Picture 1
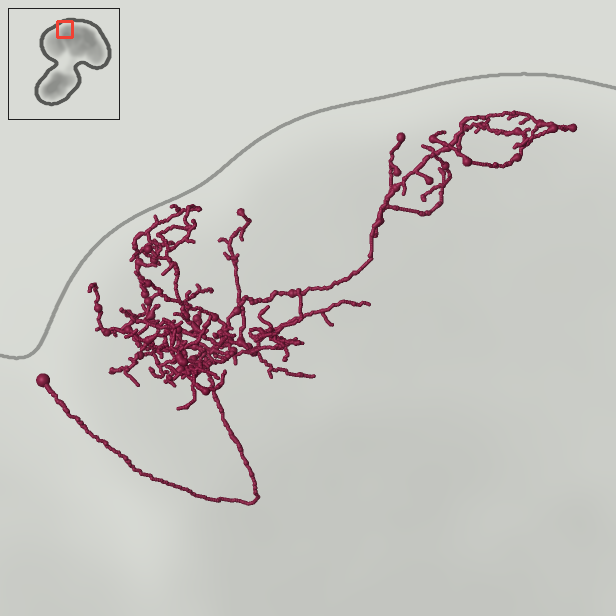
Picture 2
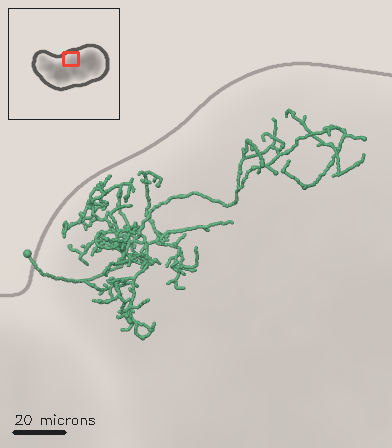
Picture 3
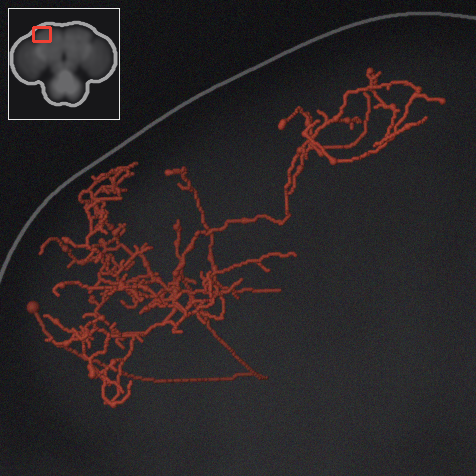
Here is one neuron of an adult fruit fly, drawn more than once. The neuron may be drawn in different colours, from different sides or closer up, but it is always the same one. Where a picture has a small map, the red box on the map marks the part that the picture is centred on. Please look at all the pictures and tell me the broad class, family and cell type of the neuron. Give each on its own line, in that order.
central-brain intrinsic neuron
hemilineage LHp1
CB3288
